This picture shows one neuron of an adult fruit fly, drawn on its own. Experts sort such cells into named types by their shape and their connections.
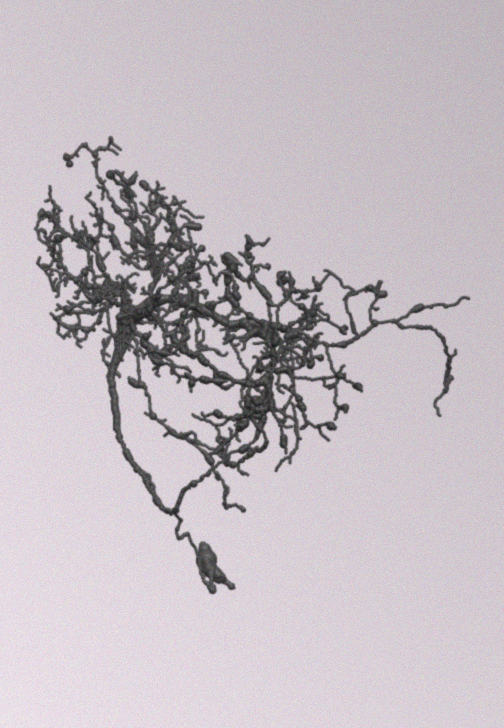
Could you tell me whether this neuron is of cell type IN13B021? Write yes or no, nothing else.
no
